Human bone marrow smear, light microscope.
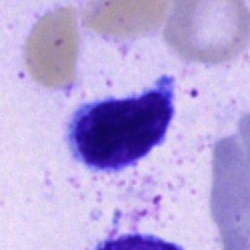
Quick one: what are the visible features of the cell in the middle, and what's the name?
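Outline first: the cell is oval and tapers to a short point at its upper right. Next comes the nucleus, which fills almost the whole cell. Its chromatin is dense and dark purple, and no nucleolus can be seen within it. Last on the list, the name: lymphocyte.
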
